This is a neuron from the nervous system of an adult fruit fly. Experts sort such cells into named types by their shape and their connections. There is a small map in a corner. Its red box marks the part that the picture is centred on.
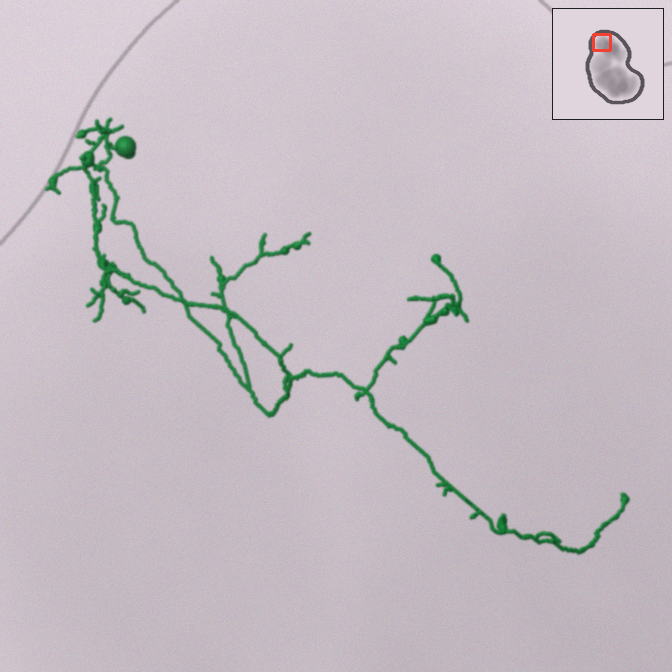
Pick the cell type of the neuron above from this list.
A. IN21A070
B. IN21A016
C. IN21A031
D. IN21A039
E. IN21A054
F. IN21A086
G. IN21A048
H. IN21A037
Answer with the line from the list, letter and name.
F. IN21A086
